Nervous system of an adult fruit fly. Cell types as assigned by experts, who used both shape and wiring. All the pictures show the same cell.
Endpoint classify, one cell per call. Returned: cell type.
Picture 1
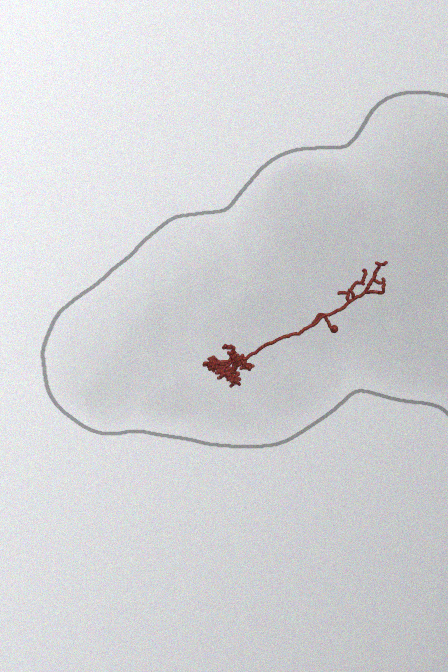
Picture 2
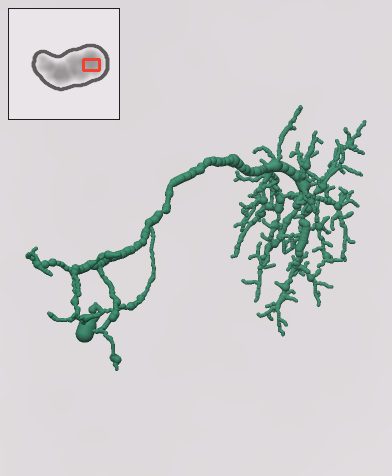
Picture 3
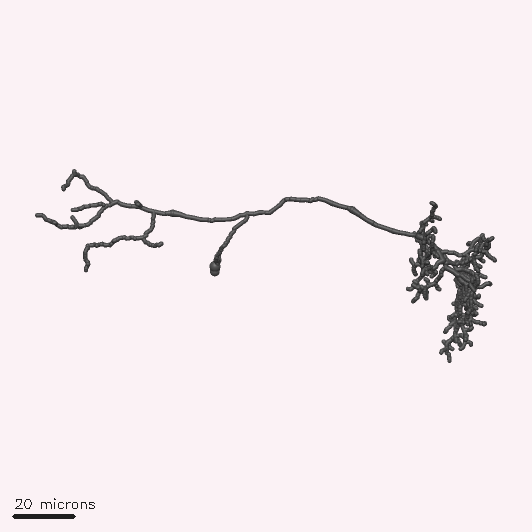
LC4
